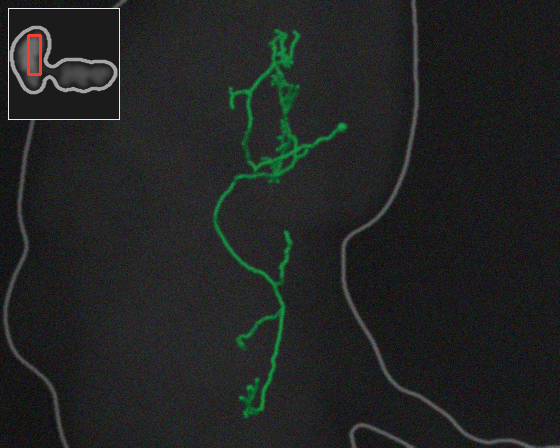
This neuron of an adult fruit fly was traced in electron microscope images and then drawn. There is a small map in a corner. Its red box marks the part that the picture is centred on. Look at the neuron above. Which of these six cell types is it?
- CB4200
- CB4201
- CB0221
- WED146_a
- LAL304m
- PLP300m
CB4201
